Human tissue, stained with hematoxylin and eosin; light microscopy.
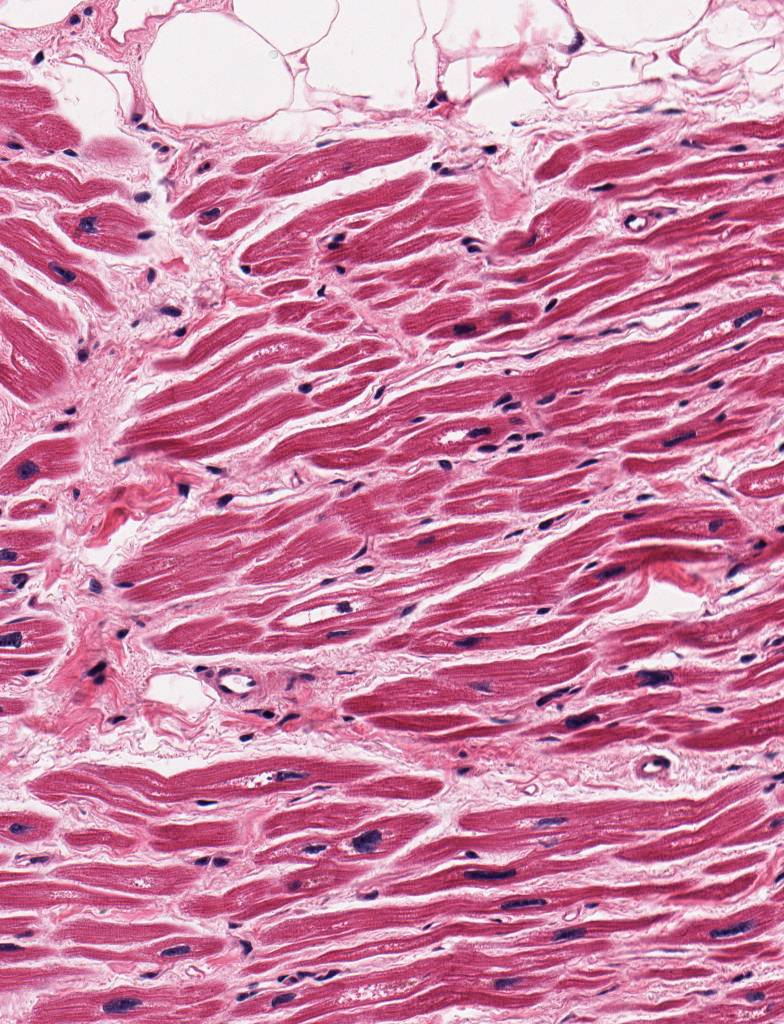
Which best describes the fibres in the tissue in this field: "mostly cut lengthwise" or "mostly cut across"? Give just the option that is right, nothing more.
Mostly cut lengthwise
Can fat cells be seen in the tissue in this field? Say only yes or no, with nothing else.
Yes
